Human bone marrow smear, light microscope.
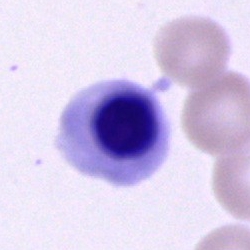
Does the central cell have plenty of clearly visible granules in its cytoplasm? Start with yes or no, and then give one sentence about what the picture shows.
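No. The cytoplasm shows no visible granules.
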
